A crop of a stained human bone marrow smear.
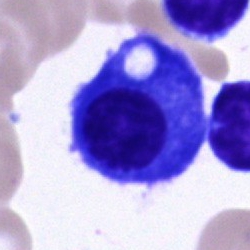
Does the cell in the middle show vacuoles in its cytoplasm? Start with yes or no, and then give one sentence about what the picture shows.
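Yes. A single round clear vacuole lies in the cytoplasm above the nucleus.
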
